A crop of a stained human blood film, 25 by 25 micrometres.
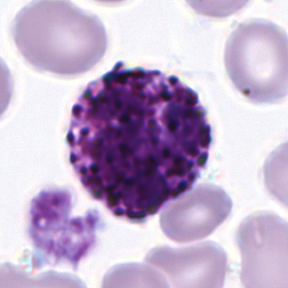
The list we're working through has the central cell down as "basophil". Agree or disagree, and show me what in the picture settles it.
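The granules sit over the nucleus so you can't trace its outline, and they're coarse and dark purple-black.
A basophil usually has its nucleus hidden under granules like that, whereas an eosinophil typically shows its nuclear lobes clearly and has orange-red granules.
So yes, basophil fits. The granules also vary in size, which counts against eosinophil.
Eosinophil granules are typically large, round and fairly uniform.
The round outline is no point against eosinophil.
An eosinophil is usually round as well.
The cell is about 14 micrometres across, granules at the margin make the edge slightly bumpy, and the background between them is purplish-pink.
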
